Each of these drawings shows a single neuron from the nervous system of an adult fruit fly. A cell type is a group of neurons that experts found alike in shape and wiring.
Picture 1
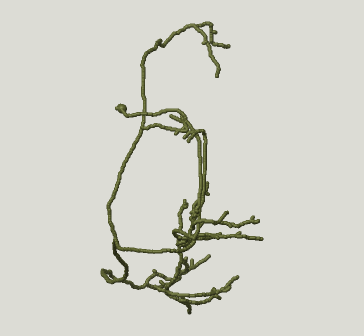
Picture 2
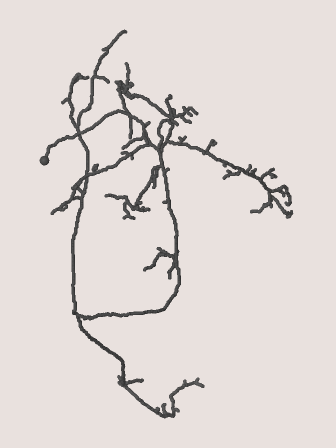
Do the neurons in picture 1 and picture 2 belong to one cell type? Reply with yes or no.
no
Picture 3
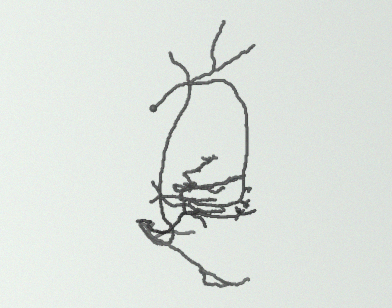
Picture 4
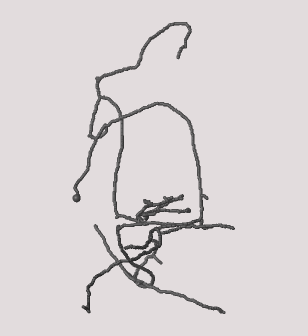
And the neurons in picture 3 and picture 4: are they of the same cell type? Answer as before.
yes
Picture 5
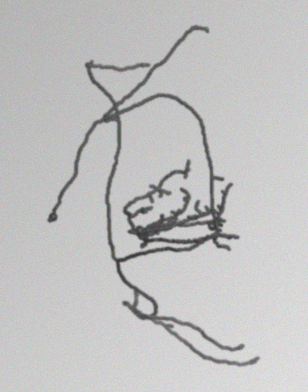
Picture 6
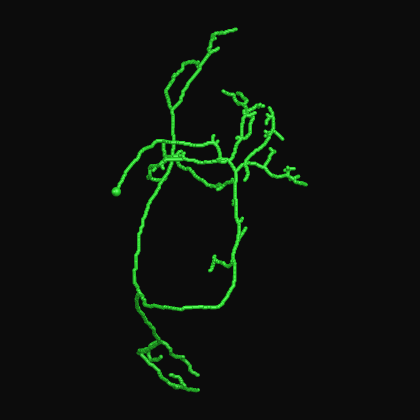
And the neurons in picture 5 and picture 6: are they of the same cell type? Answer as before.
no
